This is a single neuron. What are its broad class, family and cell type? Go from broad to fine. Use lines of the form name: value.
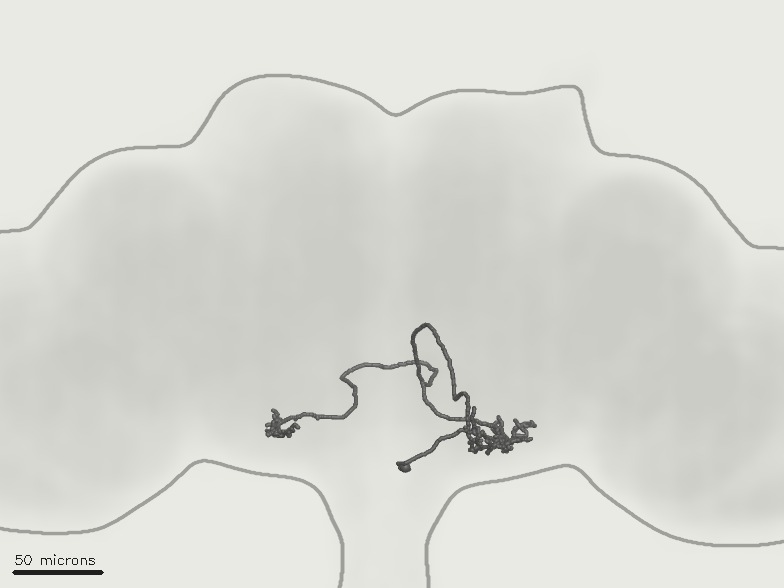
broad class: central-brain intrinsic neuron
family: hemilineage PSp2
cell type: PS229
